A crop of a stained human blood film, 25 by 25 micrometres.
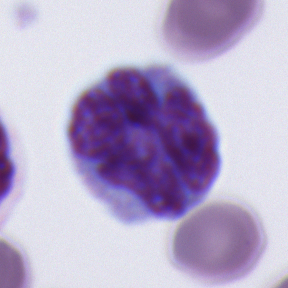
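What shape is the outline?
Roughly round, with a slightly uneven edge at the lower left.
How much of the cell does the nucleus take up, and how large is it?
It fills most of the cell and measures about 13 by 12 micrometres.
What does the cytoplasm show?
A narrow rim of pale blue, widest at the lower left, with no distinct granules that I can make out.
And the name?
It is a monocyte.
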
